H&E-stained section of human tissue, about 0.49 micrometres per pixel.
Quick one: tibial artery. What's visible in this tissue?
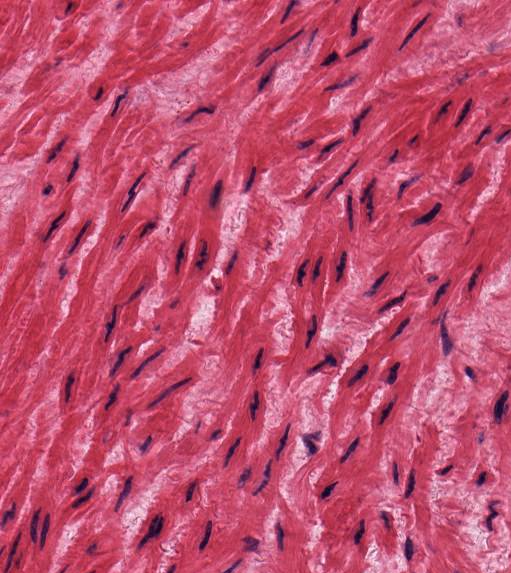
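The field is occupied entirely by elongated, spindle-shaped cells lying side by side in parallel bundles. Both the cells and their nuclei are aligned diagonally, running from lower left to upper right. The nuclei are elongated and cigar-shaped, with blunt ends. The cytoplasm of the spindle cells is bright pink and finely fibrillar.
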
